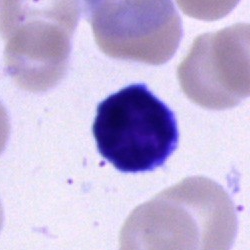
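Lymphocyte, centre of field. Outline slightly angular and faintly bumpy rather than smoothly round. Nucleus fills almost the whole cell; chromatin dense, very dark blue-purple, only faintly mottled. No visible vacuoles.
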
